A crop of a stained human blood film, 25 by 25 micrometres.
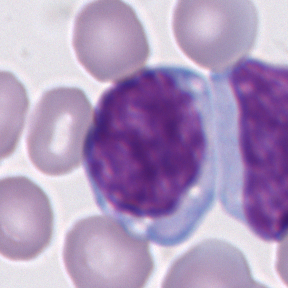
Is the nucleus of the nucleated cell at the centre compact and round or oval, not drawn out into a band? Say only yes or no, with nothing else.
Yes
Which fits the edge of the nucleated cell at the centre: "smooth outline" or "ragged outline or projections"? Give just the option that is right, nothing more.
Smooth outline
